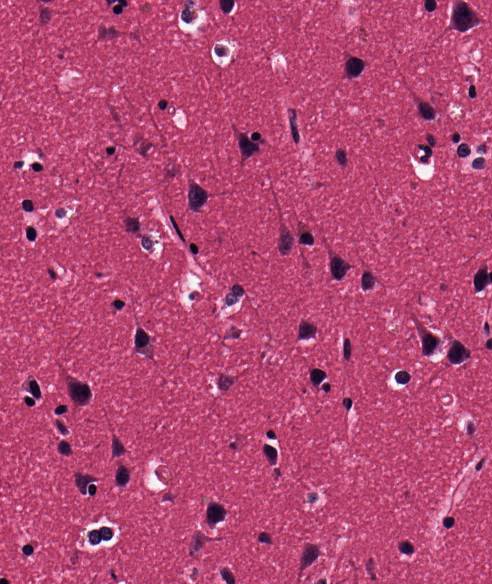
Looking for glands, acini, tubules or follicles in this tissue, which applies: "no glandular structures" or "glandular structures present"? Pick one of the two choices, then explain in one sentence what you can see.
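No glandular structures. No epithelium, glands or fat are present anywhere in the field.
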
